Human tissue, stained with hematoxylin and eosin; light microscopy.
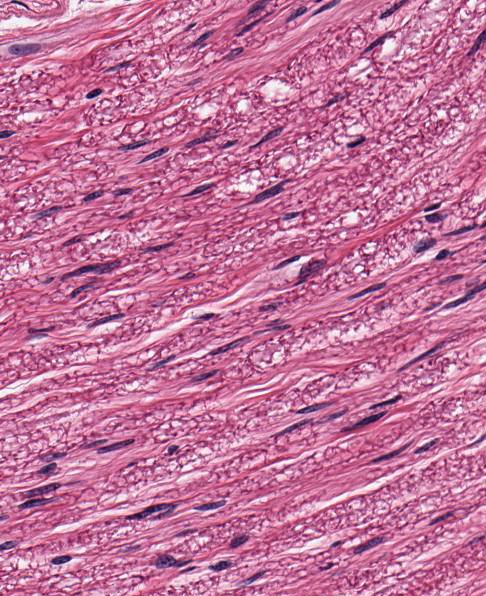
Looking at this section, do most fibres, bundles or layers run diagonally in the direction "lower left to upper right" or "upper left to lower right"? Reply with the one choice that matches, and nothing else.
Lower left to upper right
